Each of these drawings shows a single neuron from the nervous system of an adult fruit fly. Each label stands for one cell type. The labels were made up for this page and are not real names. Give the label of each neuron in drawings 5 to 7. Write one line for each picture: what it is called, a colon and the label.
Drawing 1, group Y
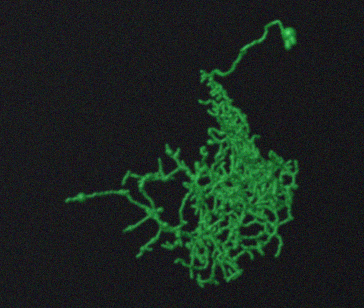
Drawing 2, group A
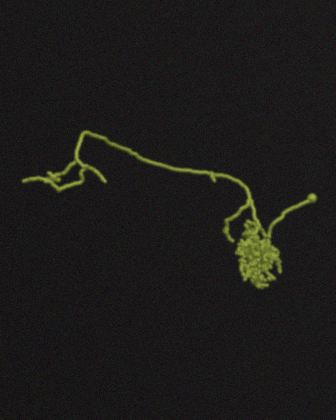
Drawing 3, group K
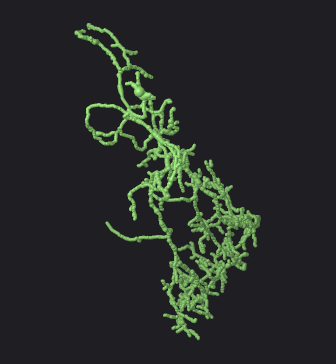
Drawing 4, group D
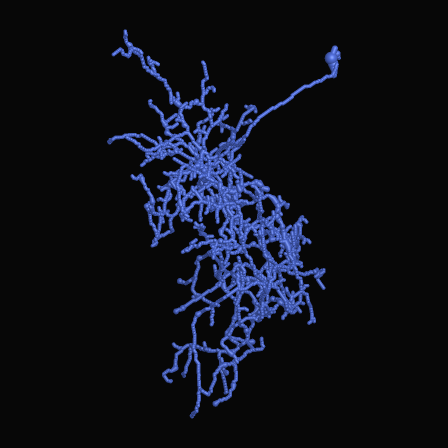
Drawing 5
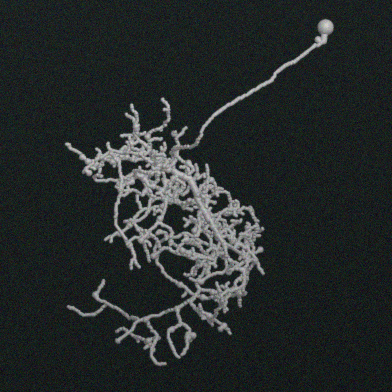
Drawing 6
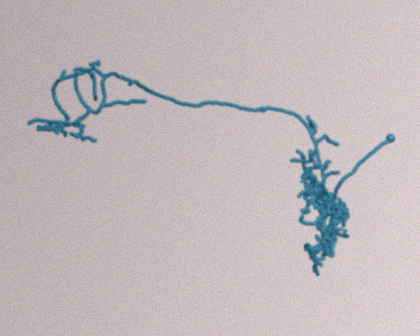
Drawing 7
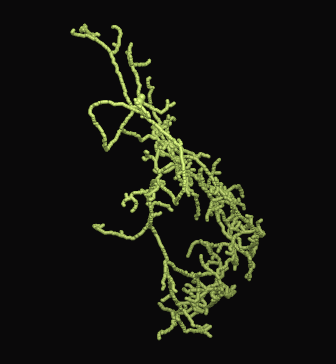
5: group D
6: group A
7: group K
